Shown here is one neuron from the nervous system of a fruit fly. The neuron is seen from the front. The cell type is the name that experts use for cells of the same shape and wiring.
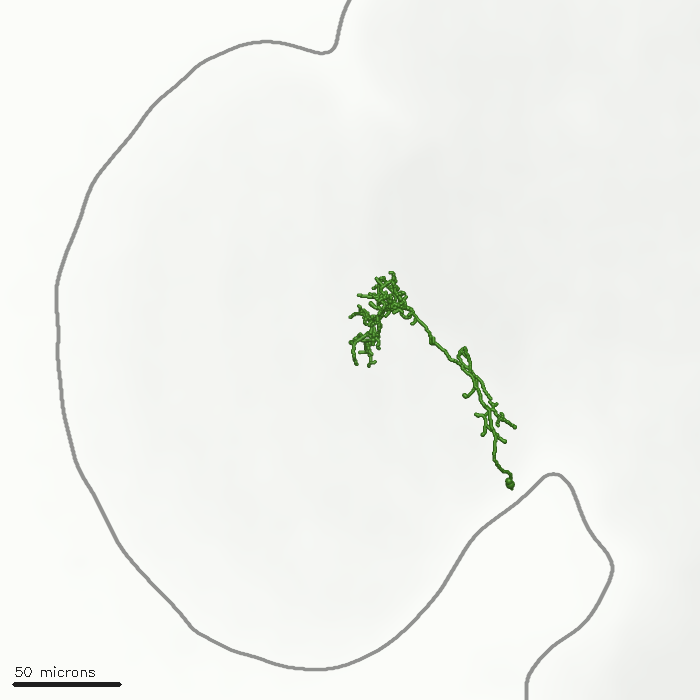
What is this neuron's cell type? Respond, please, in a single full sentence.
On the level of cell type, this neuron is Li21.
